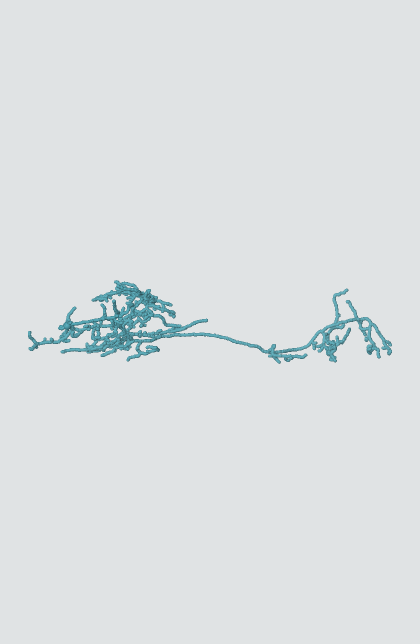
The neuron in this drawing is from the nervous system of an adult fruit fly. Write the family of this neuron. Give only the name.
hemilineage 05B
